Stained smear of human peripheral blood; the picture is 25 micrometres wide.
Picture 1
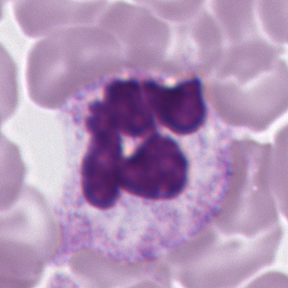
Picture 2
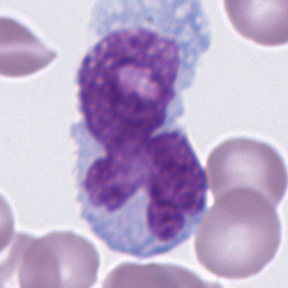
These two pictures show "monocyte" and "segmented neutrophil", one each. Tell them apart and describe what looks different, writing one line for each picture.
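The cell in picture 1 is a segmented neutrophil. Fine small violet-pink granules are scattered throughout the cytoplasm.
The cell in picture 2 is a monocyte. No distinct granules can be seen in the cytoplasm.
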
